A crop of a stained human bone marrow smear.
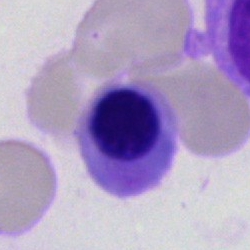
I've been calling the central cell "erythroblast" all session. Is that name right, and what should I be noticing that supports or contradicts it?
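Cytoplasm colour: pale lilac-blue, which goes with erythroblast.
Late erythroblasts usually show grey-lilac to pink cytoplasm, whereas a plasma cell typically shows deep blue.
Nucleus position: off-centre toward the top, leaving a wider band of cytoplasm below, which leans toward plasma cell.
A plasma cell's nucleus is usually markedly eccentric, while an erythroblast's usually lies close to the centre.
Chromatin: dense and deep purple, with no nucleolus visible. Weighing these, the cytoplasm colour decides, and erythroblast fits.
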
